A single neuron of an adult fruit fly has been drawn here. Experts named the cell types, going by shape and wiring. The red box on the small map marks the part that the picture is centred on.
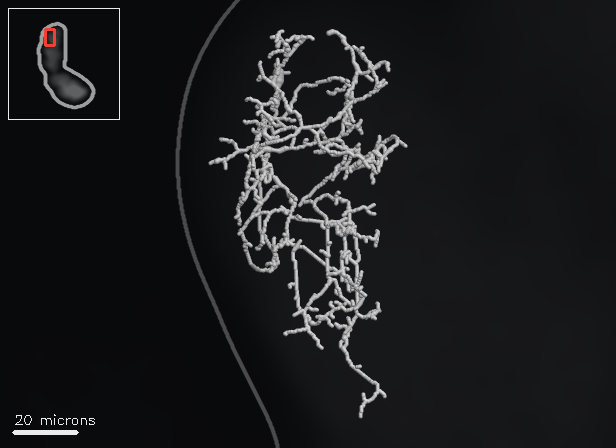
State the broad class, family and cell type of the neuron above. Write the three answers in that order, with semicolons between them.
nerve-cord intrinsic neuron; hemilineage 13B; IN13B050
